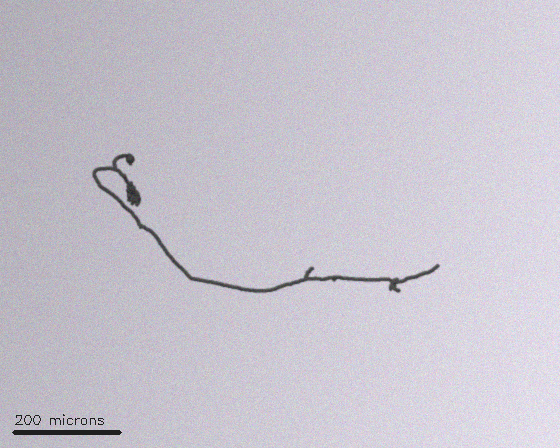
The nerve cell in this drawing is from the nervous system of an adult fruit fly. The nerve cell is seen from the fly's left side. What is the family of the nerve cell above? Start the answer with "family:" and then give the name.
family: hemilineage PSp2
